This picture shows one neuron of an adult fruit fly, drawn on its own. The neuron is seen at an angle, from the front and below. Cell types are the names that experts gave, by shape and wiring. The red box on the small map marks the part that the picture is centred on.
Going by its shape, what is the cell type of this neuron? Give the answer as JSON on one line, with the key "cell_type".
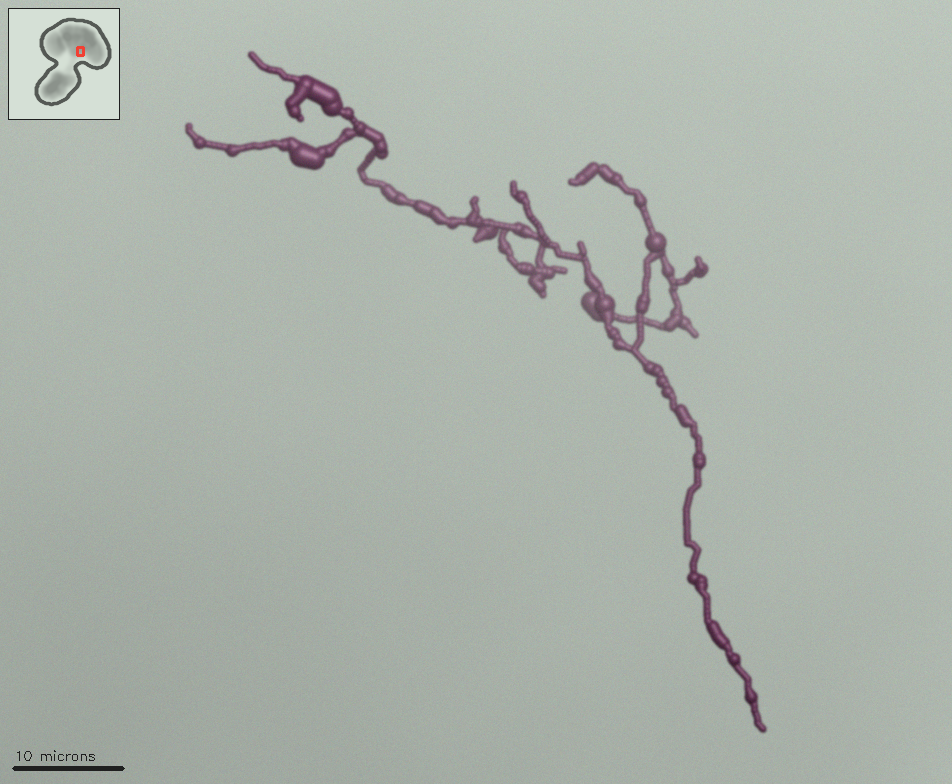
{"cell_type": "LB3b"}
